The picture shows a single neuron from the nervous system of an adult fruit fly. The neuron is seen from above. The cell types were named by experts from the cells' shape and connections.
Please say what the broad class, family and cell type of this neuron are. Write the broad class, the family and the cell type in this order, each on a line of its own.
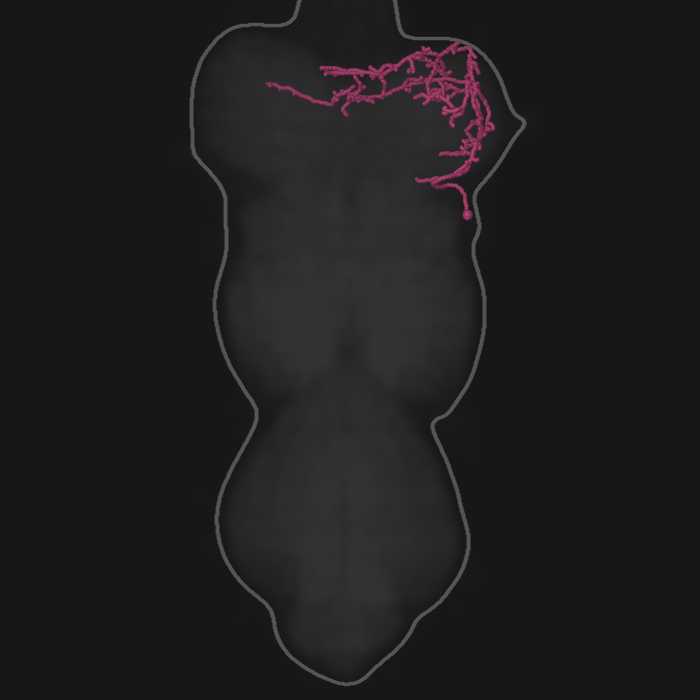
nerve-cord intrinsic neuron
hemilineage 03A
IN03A051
